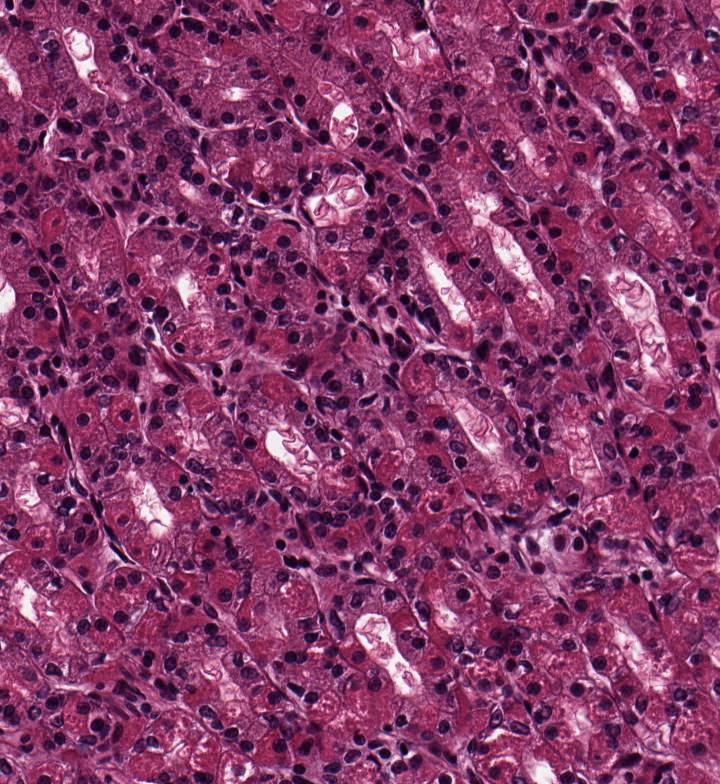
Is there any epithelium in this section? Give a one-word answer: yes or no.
Yes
